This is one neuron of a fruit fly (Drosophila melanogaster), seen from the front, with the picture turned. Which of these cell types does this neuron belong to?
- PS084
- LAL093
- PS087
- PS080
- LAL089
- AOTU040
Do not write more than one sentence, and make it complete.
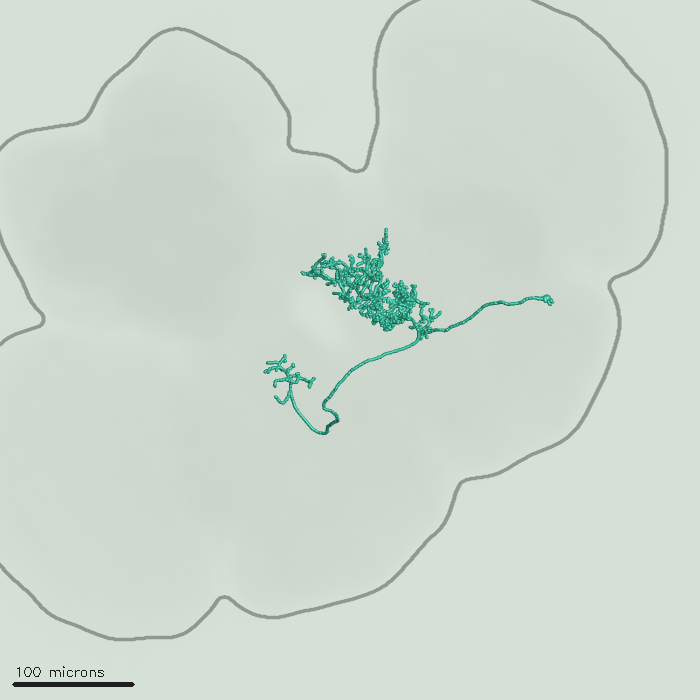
The type assigned to this neuron is PS080.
